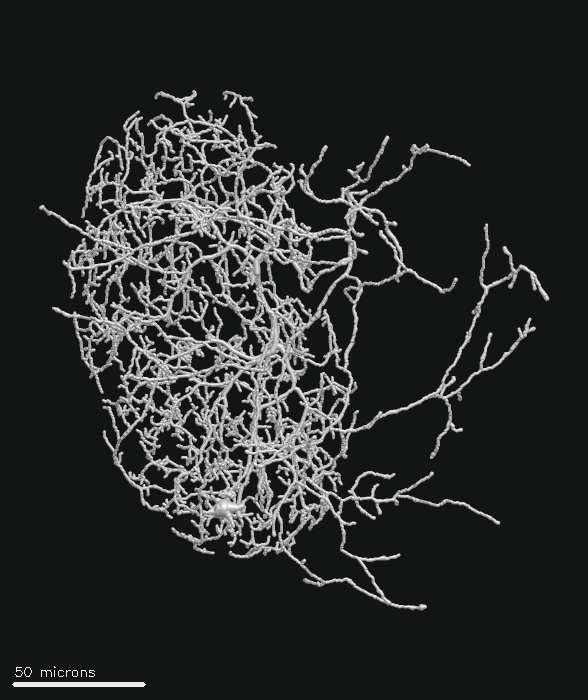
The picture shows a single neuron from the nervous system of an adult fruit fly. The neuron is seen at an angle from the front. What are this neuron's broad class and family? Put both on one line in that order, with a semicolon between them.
visual projection neuron; LoVP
